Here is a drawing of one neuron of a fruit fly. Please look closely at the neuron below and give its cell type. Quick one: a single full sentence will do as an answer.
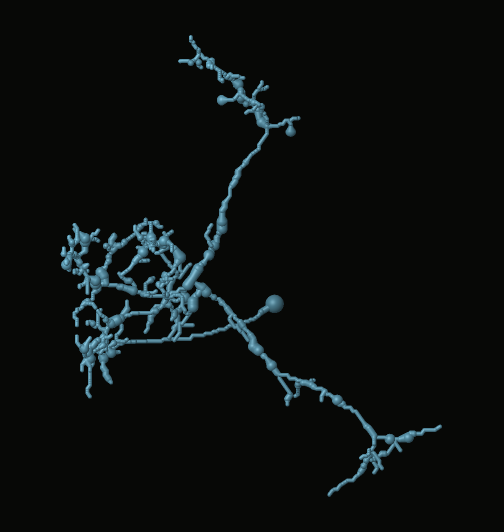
Under cell type classification, the neuron is Y12.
